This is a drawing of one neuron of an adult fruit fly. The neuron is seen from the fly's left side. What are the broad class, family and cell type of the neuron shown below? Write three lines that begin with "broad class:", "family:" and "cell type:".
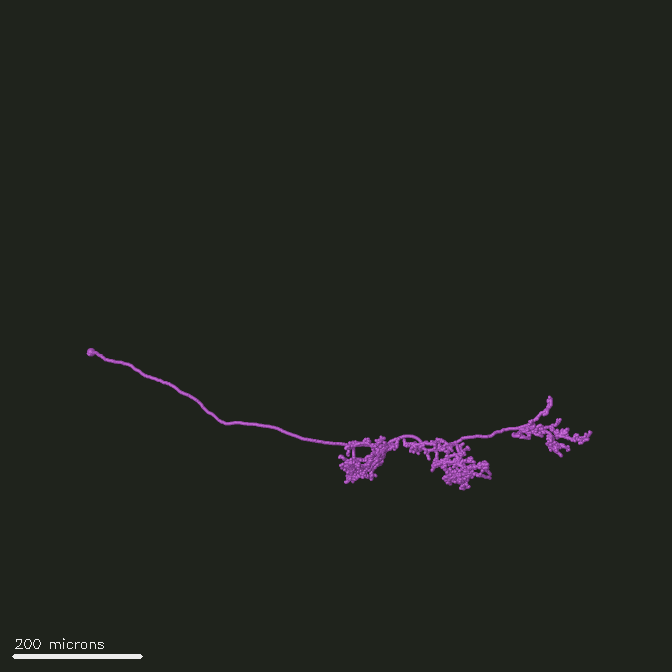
broad class: descending neuron
family: DNge
cell type: DNge102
